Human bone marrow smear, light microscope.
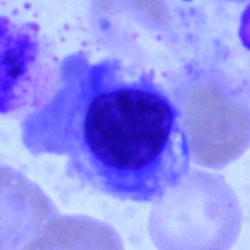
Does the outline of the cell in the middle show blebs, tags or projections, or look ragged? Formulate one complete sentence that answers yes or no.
Yes, what the cell shows is a rough outline, frayed or with projections, blebs or tags.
